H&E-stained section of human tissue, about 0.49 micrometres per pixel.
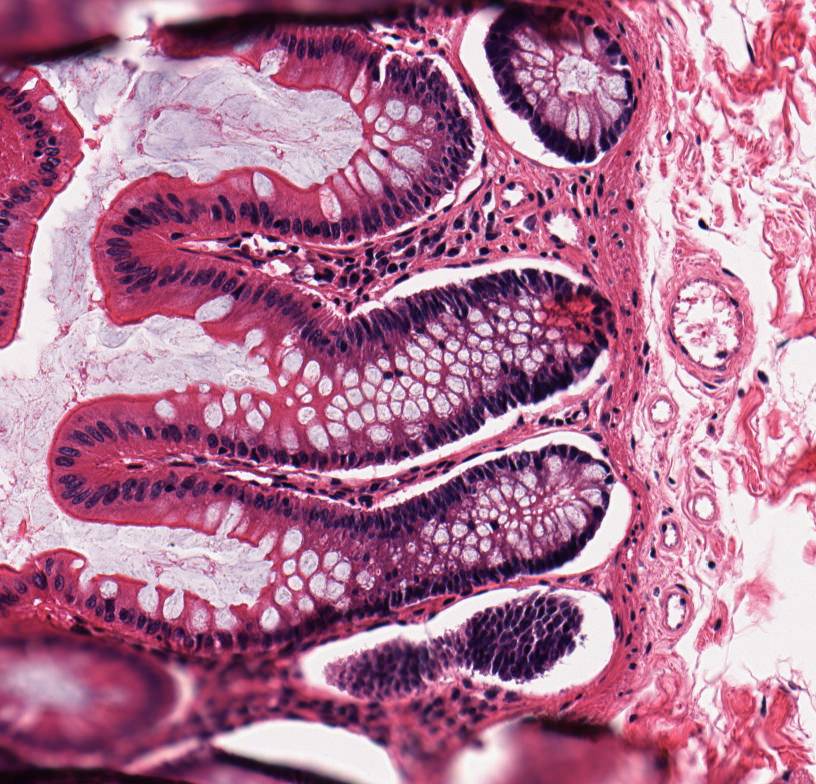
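Transverse colon: glands lined by a single layer of tall columnar cells, dark elongated nuclei near the base. You'll see goblet cells with pale rounded mucin vacuoles crowded mostly in the middle and right-hand parts of the glands. A thin band of pink smooth muscle runs vertically just right of the gland ends, and at the far right sits loose pink connective tissue holding several small round vessels.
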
